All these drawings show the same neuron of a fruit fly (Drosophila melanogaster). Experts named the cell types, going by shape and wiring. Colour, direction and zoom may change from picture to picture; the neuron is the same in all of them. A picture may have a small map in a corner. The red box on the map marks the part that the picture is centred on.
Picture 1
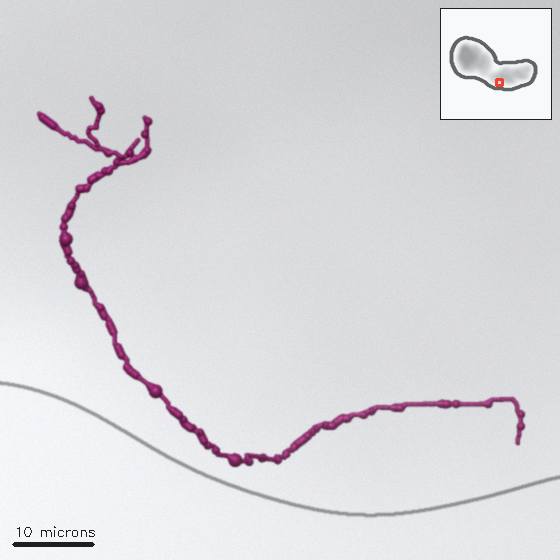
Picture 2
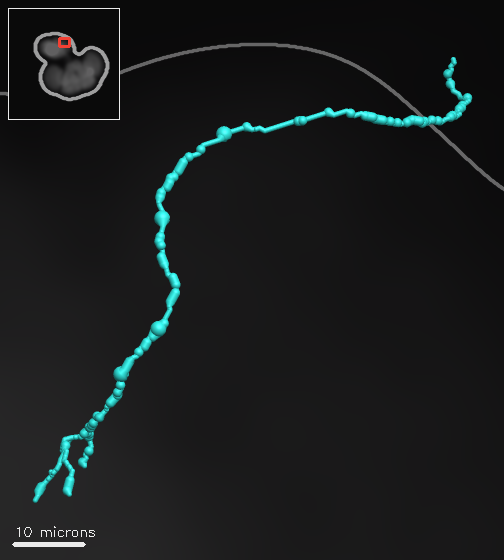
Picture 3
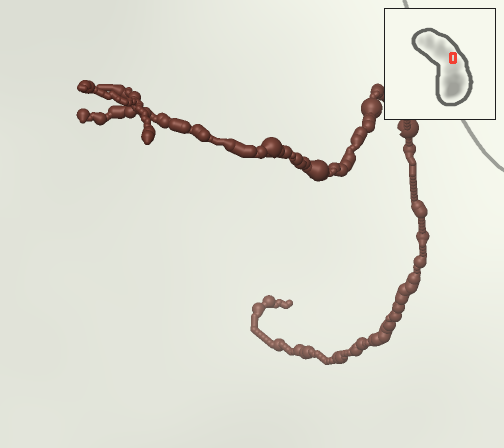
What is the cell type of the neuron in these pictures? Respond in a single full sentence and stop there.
So far as cell type goes, this neuron is SNta20.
